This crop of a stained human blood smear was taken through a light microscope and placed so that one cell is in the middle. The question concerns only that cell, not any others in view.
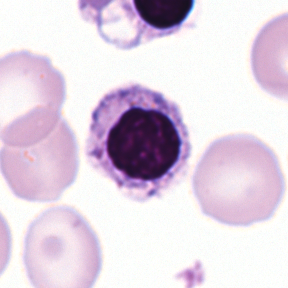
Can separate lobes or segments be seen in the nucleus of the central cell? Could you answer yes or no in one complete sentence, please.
No, there is one compact round, oval or kidney-shaped nucleus, not separate lobes.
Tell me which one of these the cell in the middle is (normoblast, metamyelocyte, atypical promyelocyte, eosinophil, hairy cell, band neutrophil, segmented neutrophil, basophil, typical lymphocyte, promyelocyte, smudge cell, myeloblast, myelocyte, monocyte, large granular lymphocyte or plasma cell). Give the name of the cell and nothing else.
normoblast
